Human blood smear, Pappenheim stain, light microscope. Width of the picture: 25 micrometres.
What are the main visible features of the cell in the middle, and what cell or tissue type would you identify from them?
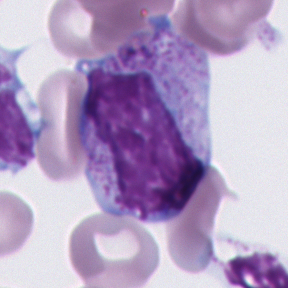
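A single unlobed nucleus with angular edges reaches the lower right edge of the cell. Its chromatin stains dark purple and has a streaky, clumped texture. Many fine purple granules lie in the cytoplasm. This cell is a myelocyte.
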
